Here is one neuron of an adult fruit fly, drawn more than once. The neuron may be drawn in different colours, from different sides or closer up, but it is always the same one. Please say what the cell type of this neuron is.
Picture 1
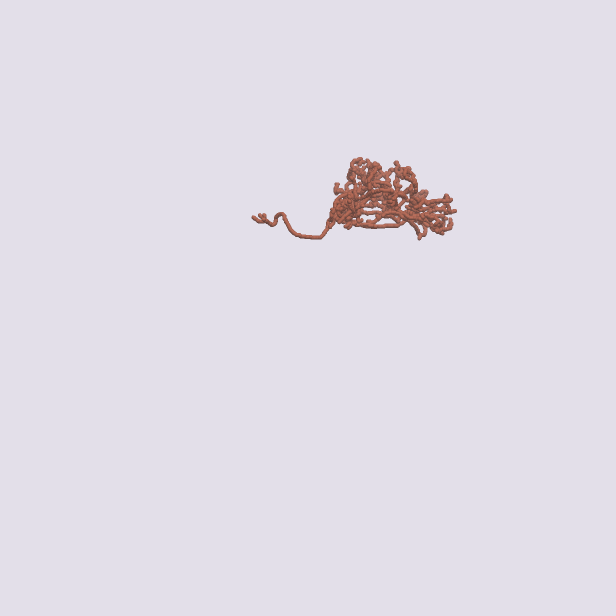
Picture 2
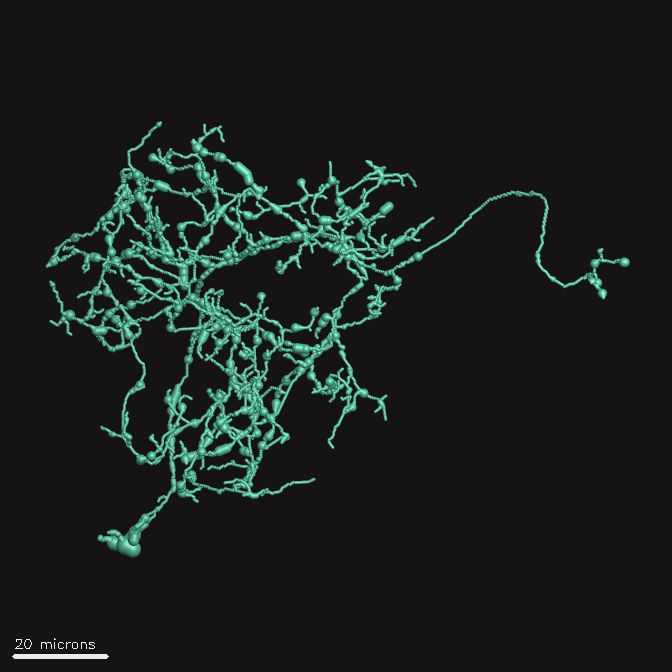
v2LN3A1_b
